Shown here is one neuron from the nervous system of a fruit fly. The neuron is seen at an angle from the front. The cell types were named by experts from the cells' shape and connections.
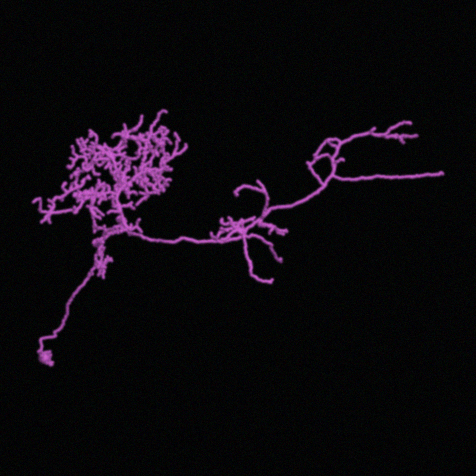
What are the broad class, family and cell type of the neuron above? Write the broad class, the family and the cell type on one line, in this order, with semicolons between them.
nerve-cord intrinsic neuron; hemilineage 07B; IN07B033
